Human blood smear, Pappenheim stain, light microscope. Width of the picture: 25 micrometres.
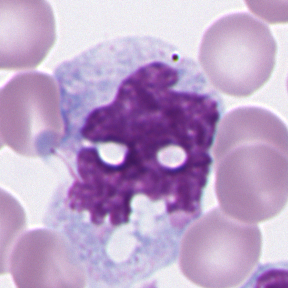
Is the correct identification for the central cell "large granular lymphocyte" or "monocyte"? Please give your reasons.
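This is a monocyte. Its nucleus is irregular and folded, with a jagged lower edge, and the cytoplasm holds fine, faint lilac granules.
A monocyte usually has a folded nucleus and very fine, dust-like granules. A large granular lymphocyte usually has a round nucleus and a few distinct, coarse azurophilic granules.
Two round clear spaces lie side by side within the nucleus, and clear vacuoles lie in the cytoplasm below it.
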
